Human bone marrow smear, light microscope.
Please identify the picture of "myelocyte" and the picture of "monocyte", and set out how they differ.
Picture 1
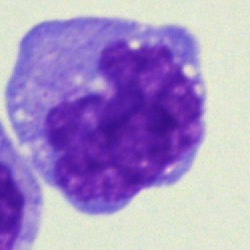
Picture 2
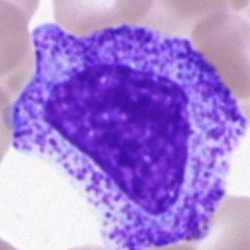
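Monocyte, picture 1; myelocyte, picture 2. Neither cell is smoothly round: the monocyte has blunt angular corners, the myelocyte an irregular, bumpy border. The monocyte nucleus is irregular and lumpy, indented on its upper-left side, with dark purple, unevenly clumped chromatin.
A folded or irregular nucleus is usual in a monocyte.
In the myelocyte the chromatin is deep purple and coarse, with small paler spots through it. Monocyte cytoplasm is pale greyish-blue, widest at the upper left, and holds several small clear vacuoles, some along the nuclear edge; myelocyte cytoplasm is pale blue between its granules.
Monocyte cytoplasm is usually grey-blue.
Part of another nucleated cell lies at the lower-left edge of picture 1, close to the monocyte.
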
